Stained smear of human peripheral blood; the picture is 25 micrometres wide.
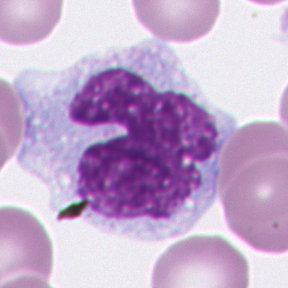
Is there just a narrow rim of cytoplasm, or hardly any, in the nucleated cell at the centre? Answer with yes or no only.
No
